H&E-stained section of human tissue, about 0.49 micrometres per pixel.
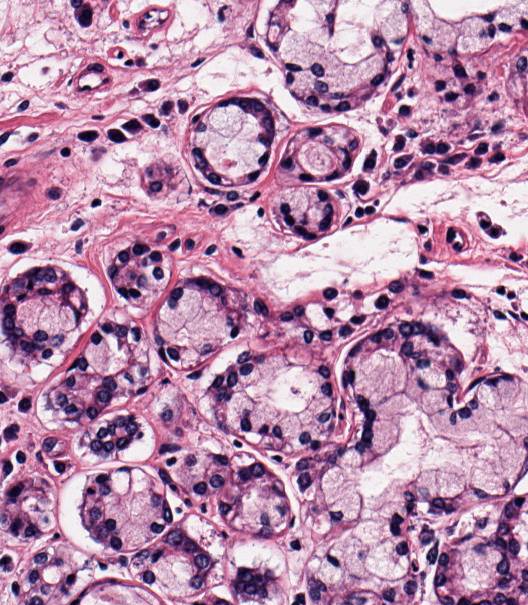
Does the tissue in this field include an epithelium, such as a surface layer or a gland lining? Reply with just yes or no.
Yes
